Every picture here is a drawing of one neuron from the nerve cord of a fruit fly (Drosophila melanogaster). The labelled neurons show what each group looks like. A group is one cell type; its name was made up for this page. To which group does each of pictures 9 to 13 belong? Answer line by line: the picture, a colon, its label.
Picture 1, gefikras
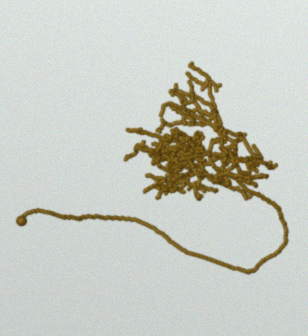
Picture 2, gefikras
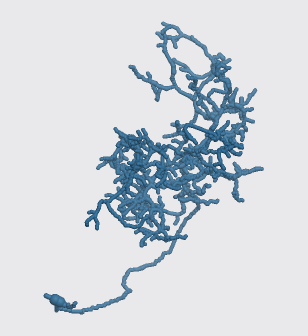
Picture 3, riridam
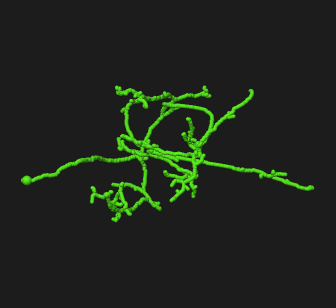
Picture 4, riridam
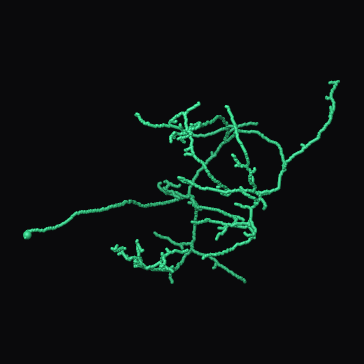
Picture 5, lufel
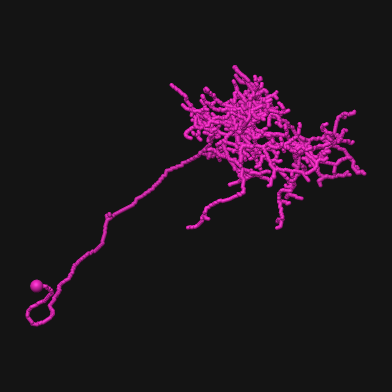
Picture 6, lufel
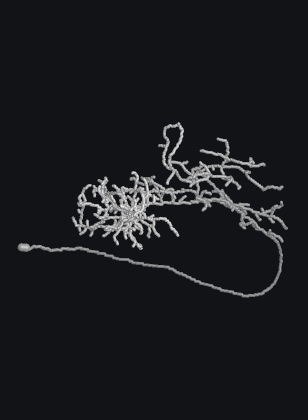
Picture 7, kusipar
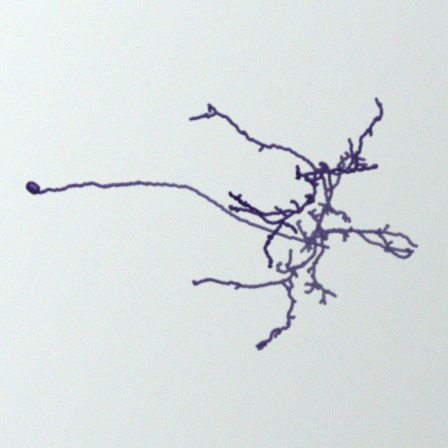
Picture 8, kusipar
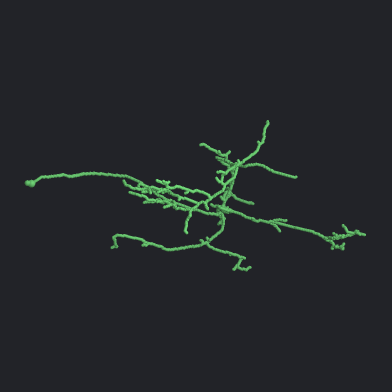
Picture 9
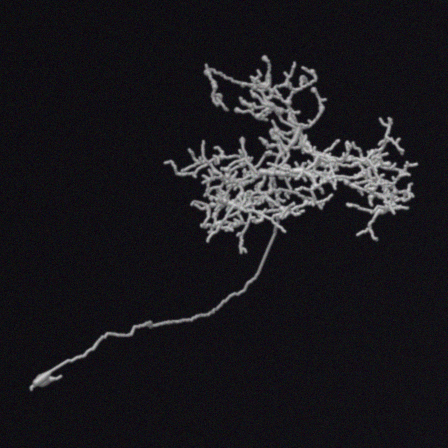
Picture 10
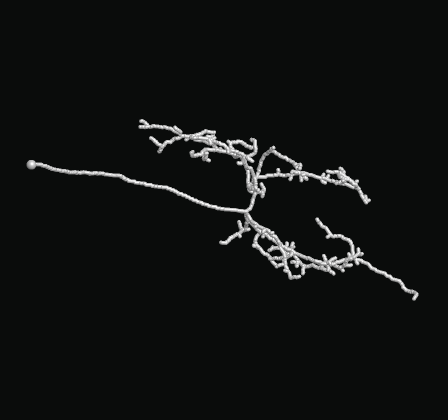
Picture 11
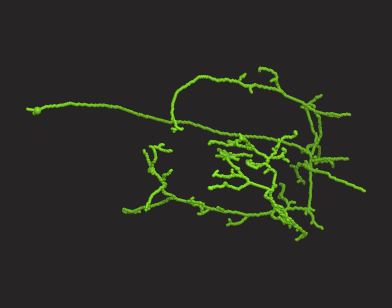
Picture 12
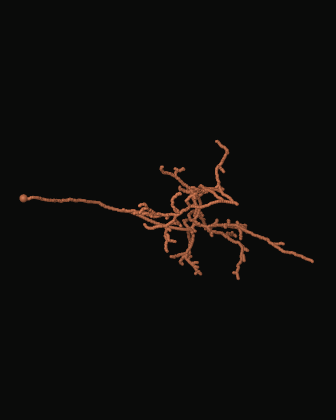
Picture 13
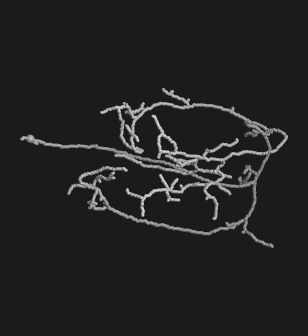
9: gefikras
10: kusipar
11: kusipar
12: kusipar
13: kusipar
